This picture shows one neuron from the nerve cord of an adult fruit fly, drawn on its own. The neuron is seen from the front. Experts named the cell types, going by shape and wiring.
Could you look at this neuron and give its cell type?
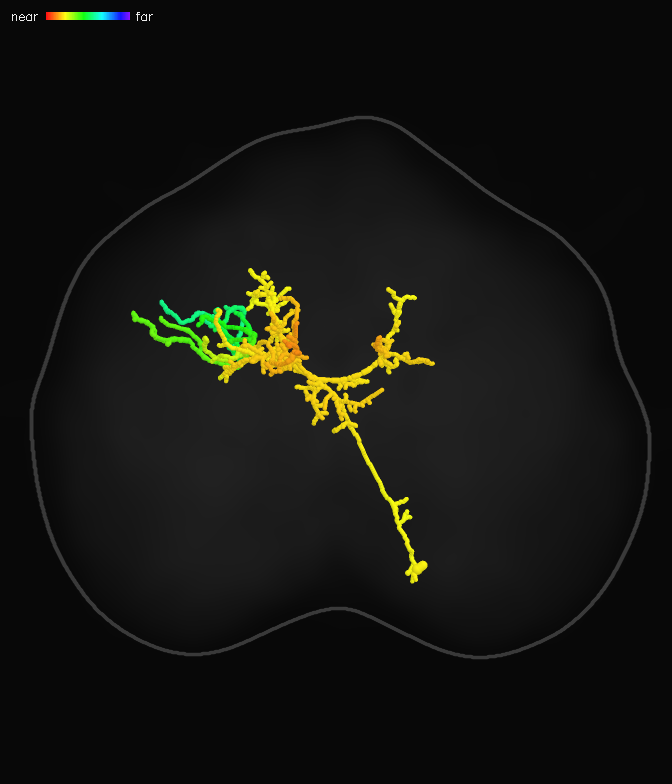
IN06B076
